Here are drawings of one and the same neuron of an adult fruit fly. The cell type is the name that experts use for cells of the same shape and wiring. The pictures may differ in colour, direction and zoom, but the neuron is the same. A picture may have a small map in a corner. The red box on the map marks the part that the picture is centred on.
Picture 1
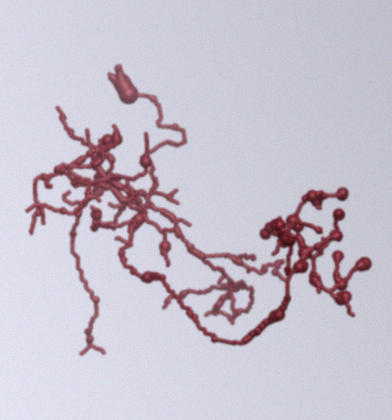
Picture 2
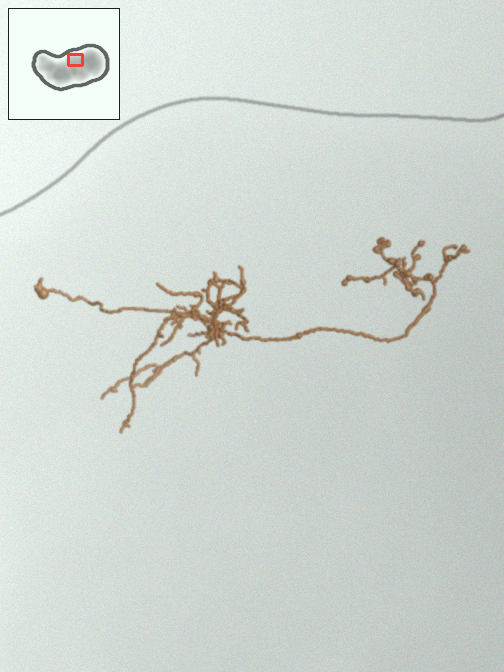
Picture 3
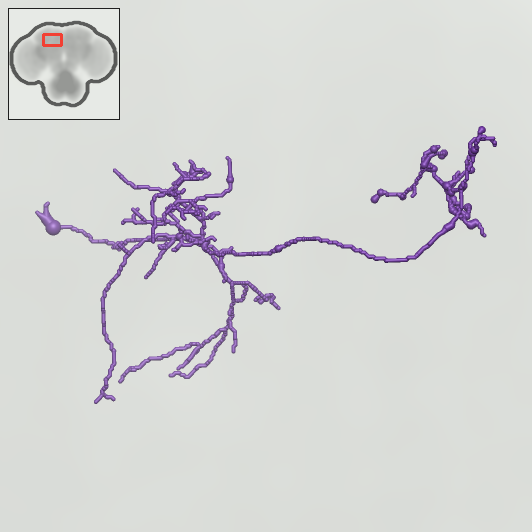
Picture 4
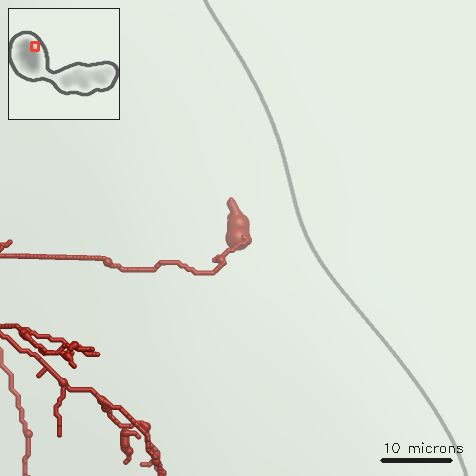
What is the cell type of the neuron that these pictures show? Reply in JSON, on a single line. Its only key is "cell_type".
{"cell_type": "SMP279_c"}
